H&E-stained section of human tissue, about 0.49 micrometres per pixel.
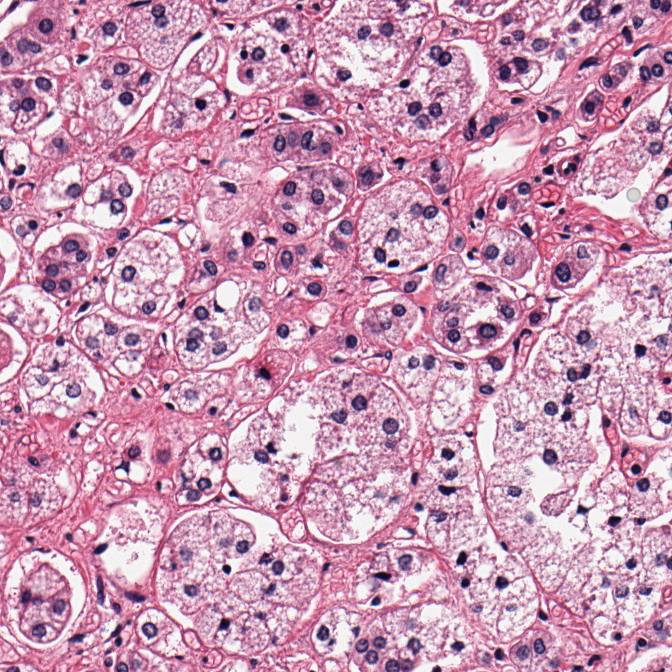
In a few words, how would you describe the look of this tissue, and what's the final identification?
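Looking at the nest cells, their cytoplasm is abundant, pale and finely vacuolated. Their nuclei seem fairly uniform in size across the field. Between nests run delicate pink fibrous septa holding small dark flattened nuclei. I find no fat cells anywhere in the field. What I have here is adrenal gland.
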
